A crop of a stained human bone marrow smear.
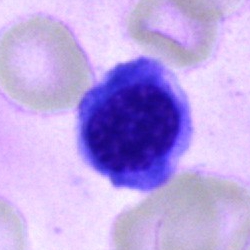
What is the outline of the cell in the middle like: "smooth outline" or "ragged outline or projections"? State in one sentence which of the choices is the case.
Along its outline, the cell is ragged or frayed, or bears projections, blebs or tags.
